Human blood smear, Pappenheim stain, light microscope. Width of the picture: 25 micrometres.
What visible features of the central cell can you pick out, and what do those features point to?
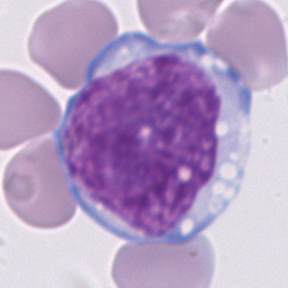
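Pale blue cytoplasmic rim, wider on the right than on the left; several small clear vacuoles within it, mostly along the right side. Nucleus about 16 by 13 micrometres, chromatin finely stippled rather than coarsely clumped, two small clear spots overlying it. Myeloblast.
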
